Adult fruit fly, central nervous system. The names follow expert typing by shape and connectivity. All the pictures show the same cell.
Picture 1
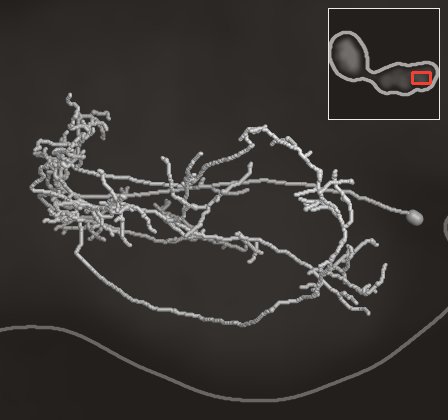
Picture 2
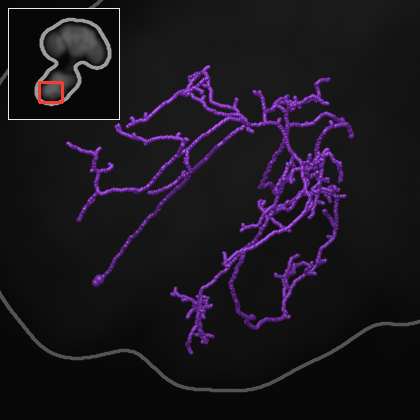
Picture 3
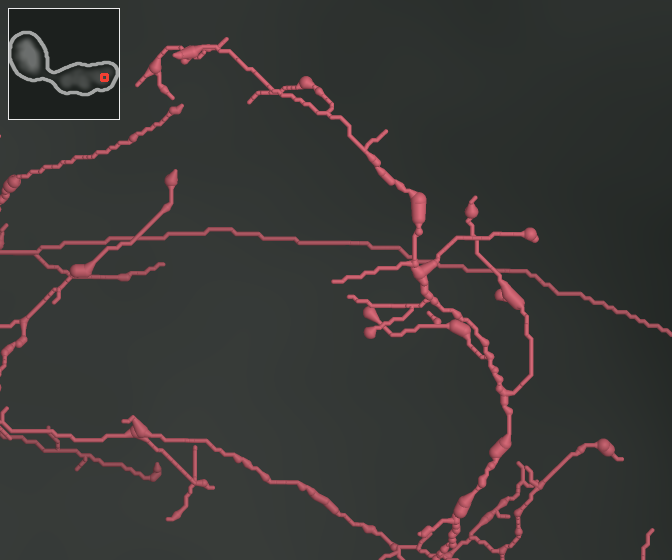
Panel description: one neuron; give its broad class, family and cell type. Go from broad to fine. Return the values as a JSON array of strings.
["nerve-cord intrinsic neuron", "hemilineage 12B", "IN12B051"]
